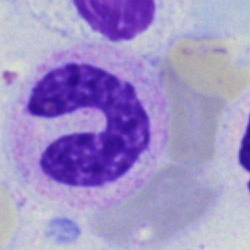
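Band neutrophil, the central cell of a stained bone marrow smear. Its outline is round and smooth. Its chromatin is dark purple and coarsely clumped. Fine pink granules are scattered throughout the cytoplasm, which contains no vacuoles.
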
